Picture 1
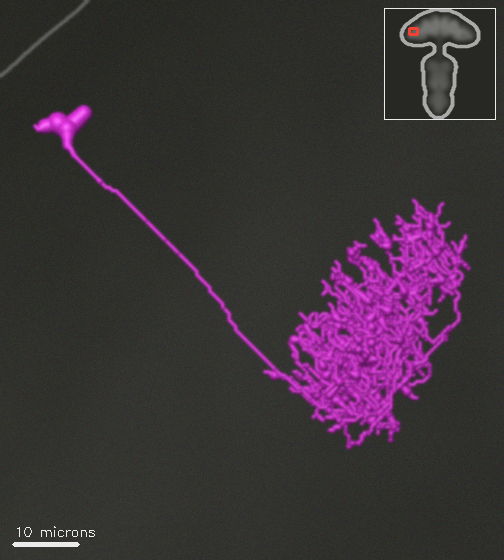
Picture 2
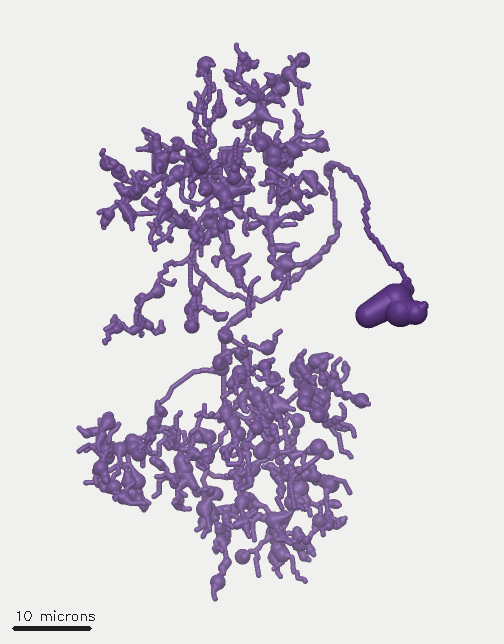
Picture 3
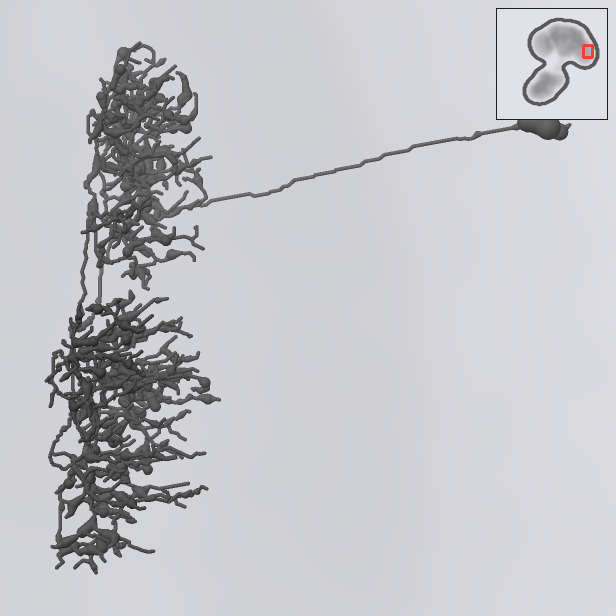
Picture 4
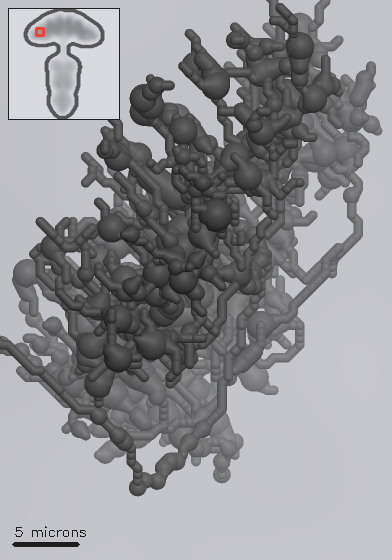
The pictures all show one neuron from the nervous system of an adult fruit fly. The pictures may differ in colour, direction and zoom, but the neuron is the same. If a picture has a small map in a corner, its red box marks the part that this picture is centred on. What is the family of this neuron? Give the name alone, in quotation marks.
"Pm"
